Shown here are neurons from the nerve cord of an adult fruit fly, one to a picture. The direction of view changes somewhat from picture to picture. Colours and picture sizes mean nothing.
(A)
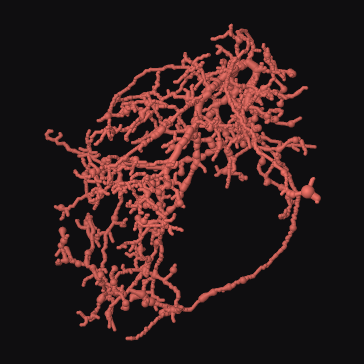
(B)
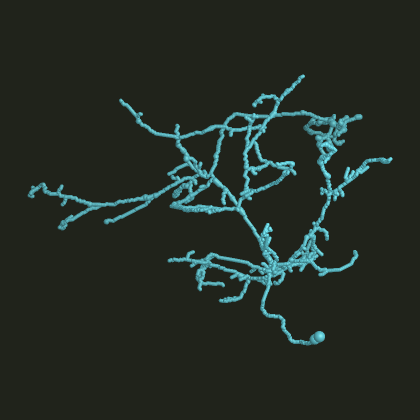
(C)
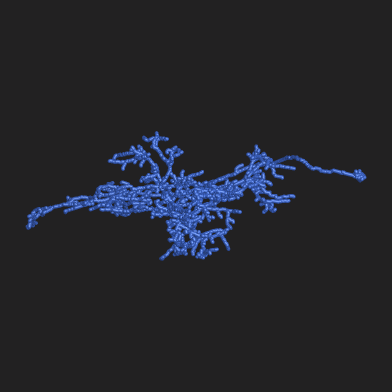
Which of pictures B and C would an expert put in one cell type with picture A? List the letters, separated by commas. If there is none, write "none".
none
